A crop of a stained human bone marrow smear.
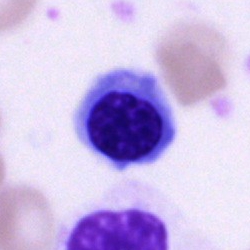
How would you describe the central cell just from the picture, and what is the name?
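The nucleus has coarsely clumped, dark purple chromatin with small paler gaps. A moderate rim of blue cytoplasm surrounds it and is widest above it. The outline is irregular, with a small pointed bulge at the bottom. The cell is an erythroblast.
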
